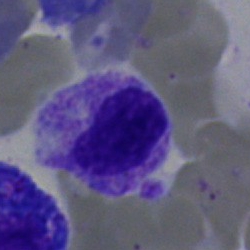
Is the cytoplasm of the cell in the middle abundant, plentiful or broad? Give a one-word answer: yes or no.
Yes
